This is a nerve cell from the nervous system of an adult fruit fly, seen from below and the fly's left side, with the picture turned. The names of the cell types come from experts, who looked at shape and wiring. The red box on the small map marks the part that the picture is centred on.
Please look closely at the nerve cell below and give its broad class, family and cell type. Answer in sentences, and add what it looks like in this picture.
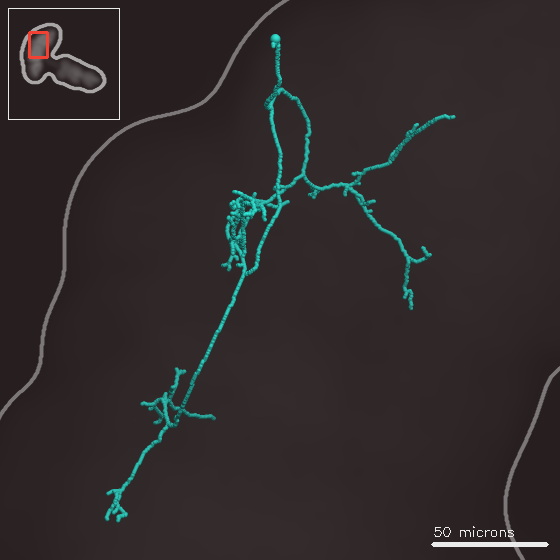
Its broad class is central-brain intrinsic neuron. Its family is hemilineage AOTUv4_dorsal. Its cell type is CRE003_b. It lies in the brain. Its cell body lies at the top of the picture. From top to bottom in the picture it spans about 200 microns.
